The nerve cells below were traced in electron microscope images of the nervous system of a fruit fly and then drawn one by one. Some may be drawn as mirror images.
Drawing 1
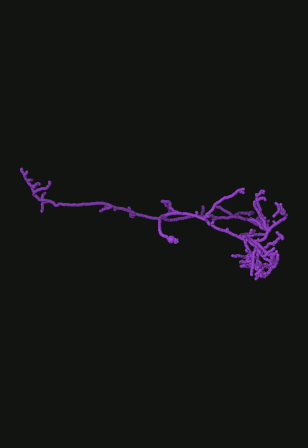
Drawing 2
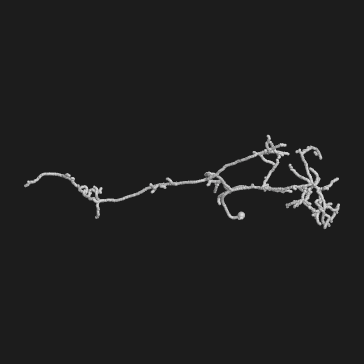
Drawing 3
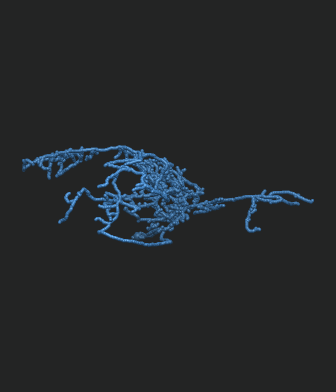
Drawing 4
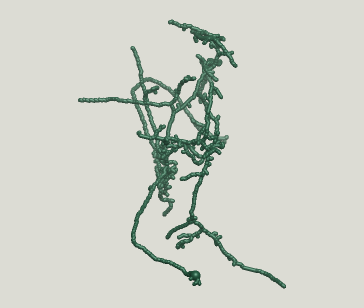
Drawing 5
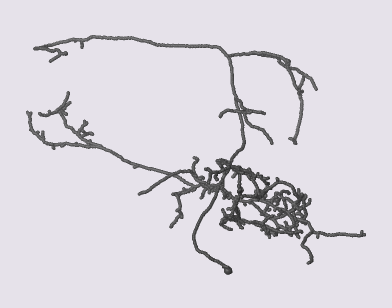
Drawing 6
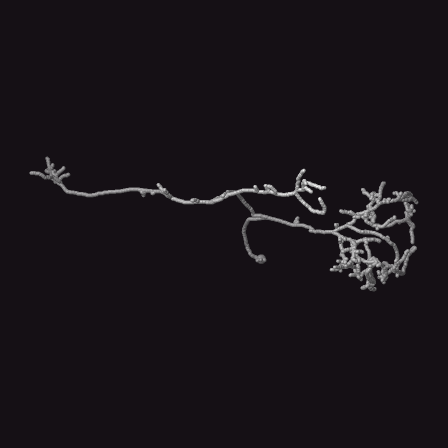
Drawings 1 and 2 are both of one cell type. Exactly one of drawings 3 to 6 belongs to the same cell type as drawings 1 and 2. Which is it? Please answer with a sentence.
The nerve cell in drawing 6 is of the same cell type.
